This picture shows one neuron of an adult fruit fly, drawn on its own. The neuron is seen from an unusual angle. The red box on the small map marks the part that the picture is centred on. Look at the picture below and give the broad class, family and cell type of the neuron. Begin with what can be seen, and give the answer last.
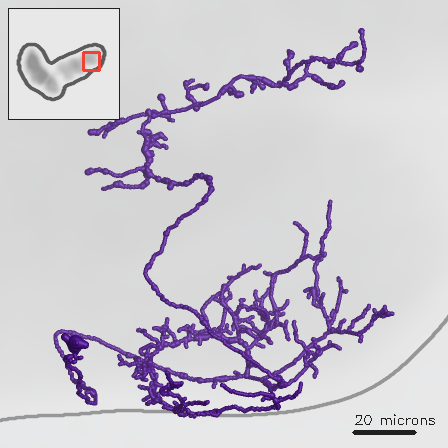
From top to bottom in the picture it spans about 130 microns. Dozens of branch ends can be seen. Its broad class is nerve-cord intrinsic neuron. The family is hemilineage 16B. The cell type is IN16B037.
